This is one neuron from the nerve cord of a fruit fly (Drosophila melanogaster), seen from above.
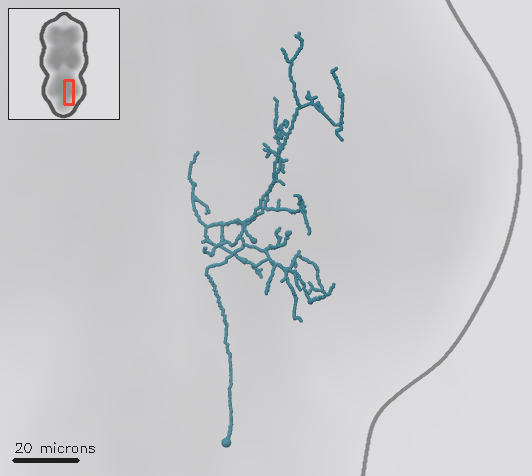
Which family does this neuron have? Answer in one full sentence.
The neuron is categorized as belonging to family hemilineage 01B.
